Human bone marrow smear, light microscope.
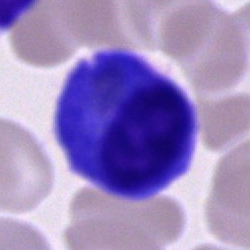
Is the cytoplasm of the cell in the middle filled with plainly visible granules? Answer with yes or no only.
No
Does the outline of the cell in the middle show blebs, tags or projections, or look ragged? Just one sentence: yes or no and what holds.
No, along its edge the cell is smooth rather than rough.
